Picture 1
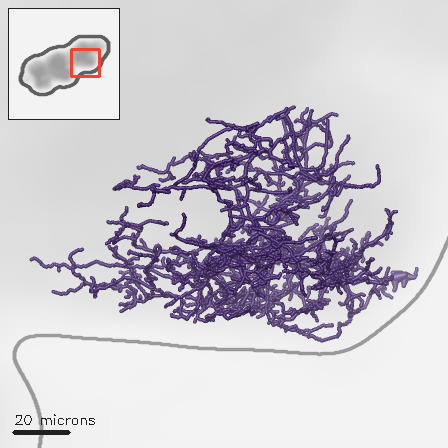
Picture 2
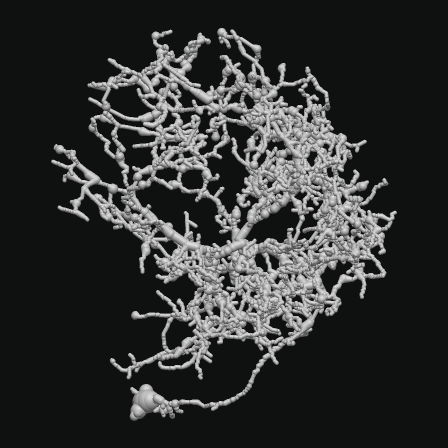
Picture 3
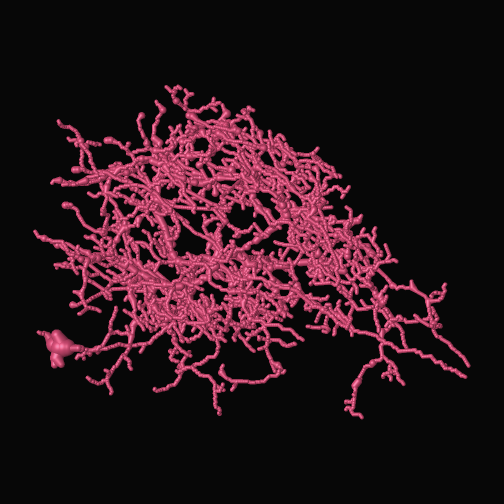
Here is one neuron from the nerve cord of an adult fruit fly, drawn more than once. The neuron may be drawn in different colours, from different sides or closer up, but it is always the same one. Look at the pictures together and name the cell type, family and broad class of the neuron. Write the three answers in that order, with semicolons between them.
IN08A008; hemilineage 08A; nerve-cord intrinsic neuron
